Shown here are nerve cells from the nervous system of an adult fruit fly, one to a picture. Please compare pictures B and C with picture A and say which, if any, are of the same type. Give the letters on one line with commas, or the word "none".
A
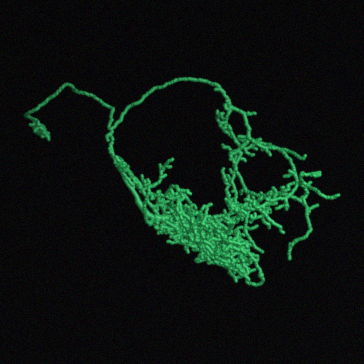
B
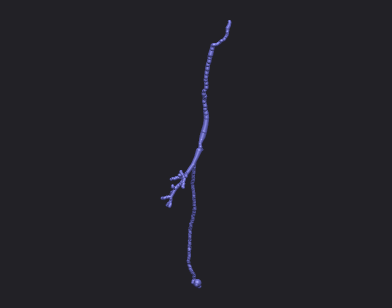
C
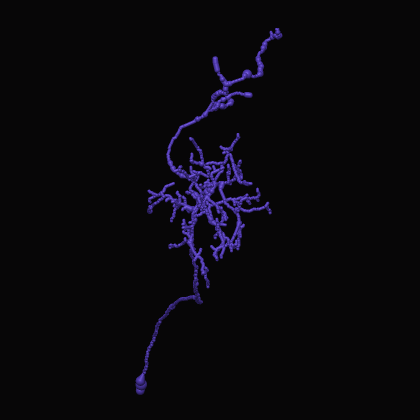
none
